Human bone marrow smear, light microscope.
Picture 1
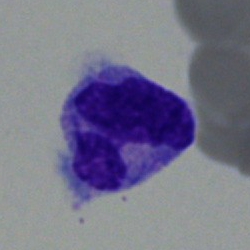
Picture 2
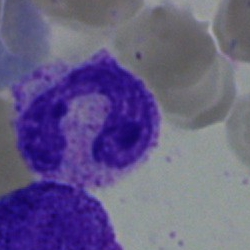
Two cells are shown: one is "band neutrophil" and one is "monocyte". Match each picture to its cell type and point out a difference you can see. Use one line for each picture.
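In picture 1 we see a monocyte: No distinct granules are seen in the cytoplasm.
In picture 2 we see a band neutrophil: The cytoplasm is dotted with fine pink-purple granules.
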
